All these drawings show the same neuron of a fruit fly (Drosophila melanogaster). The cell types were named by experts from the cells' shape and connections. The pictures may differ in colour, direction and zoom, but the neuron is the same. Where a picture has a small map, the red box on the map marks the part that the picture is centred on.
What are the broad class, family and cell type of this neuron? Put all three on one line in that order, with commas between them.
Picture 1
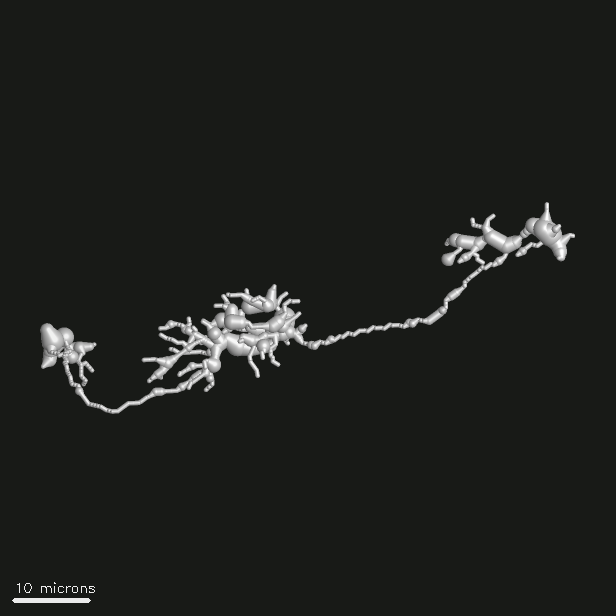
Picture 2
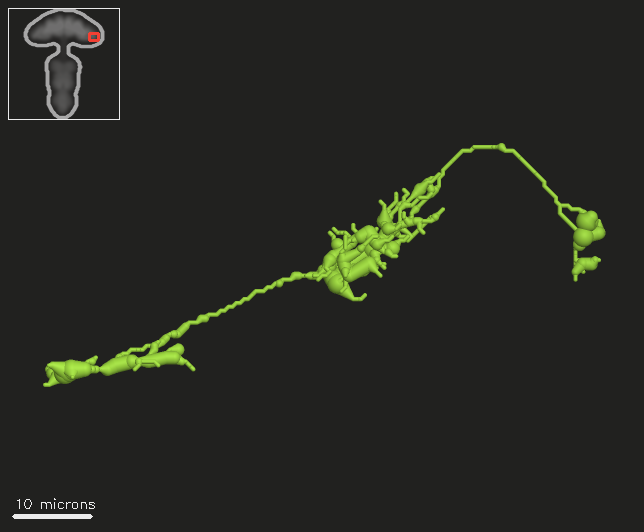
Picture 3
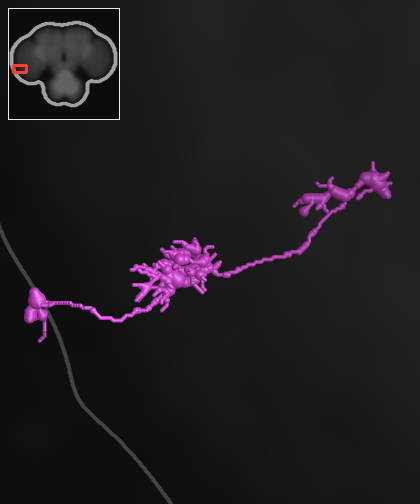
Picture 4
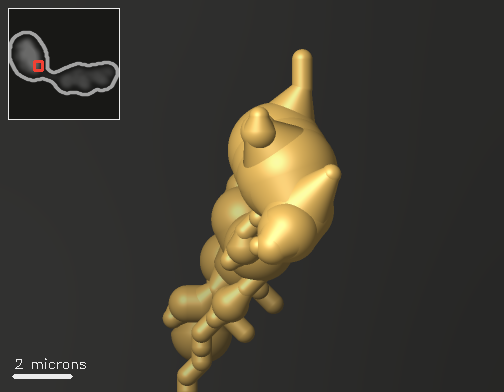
optic-lobe intrinsic neuron, Mi, Mi9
